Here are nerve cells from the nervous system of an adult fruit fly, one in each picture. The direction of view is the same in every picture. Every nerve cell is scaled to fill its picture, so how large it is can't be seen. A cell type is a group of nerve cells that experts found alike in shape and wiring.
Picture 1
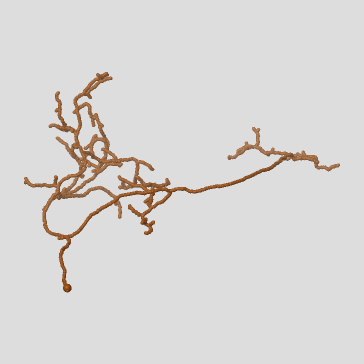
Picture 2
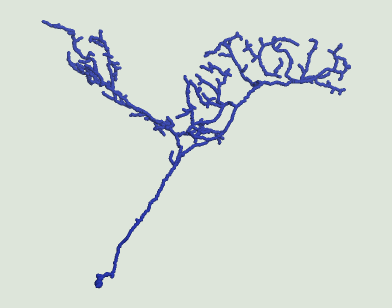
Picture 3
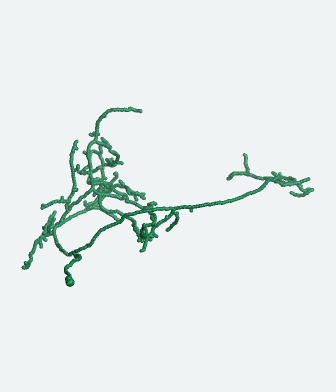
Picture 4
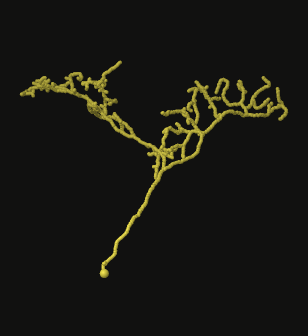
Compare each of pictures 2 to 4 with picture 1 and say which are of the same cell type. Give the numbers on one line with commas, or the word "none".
3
